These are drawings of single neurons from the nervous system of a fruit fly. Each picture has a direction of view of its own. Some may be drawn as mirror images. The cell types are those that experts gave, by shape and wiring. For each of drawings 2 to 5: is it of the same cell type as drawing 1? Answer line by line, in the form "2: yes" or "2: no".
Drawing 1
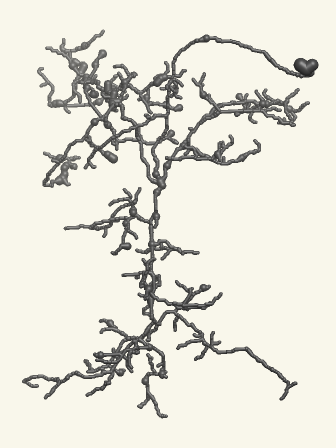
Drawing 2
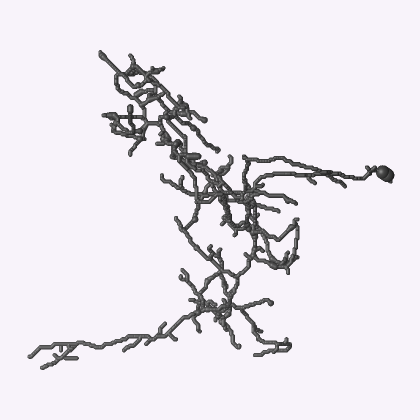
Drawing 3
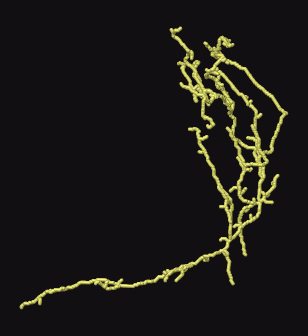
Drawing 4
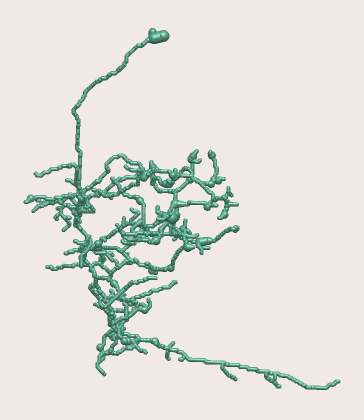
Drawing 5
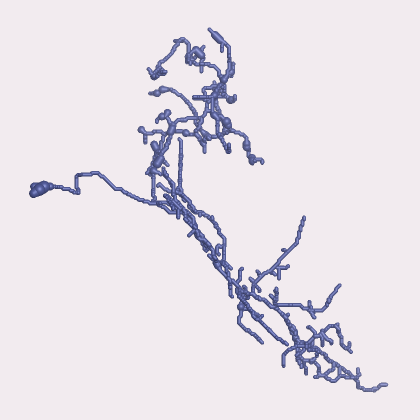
2: no
3: no
4: no
5: no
